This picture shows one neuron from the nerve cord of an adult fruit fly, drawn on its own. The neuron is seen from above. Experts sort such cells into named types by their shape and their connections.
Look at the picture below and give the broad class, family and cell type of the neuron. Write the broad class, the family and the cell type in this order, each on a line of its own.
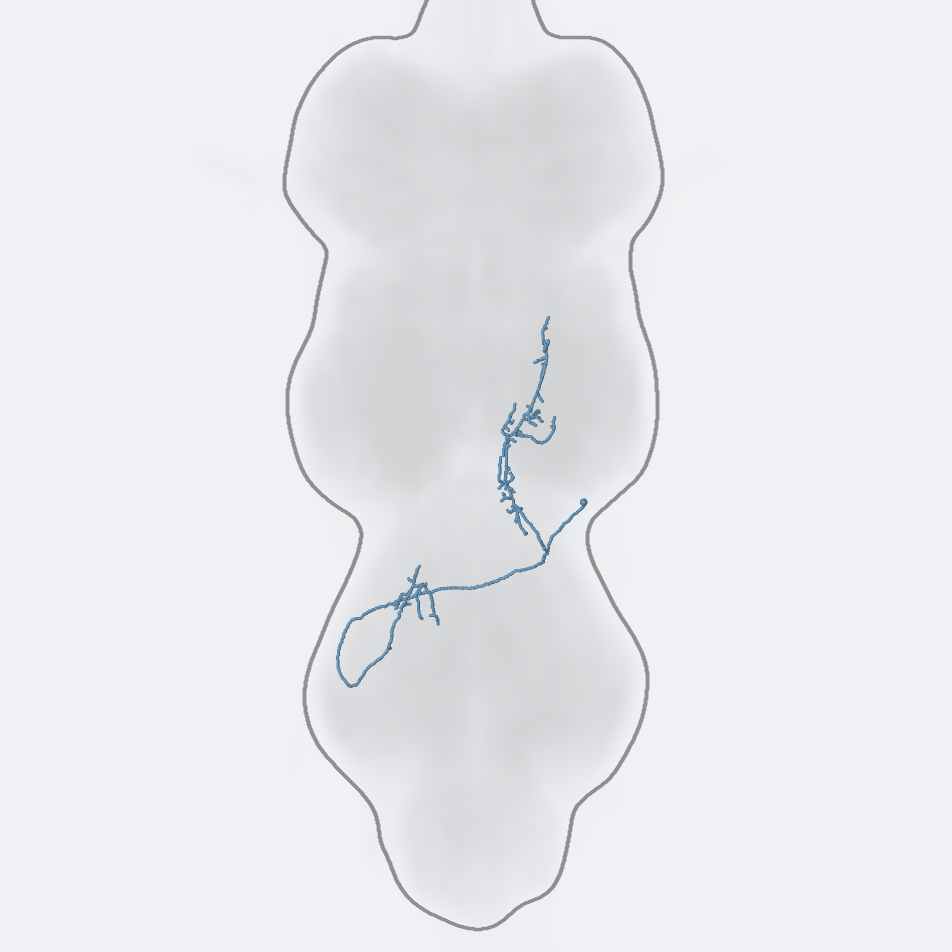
nerve-cord intrinsic neuron
hemilineage 01A
IN01A088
